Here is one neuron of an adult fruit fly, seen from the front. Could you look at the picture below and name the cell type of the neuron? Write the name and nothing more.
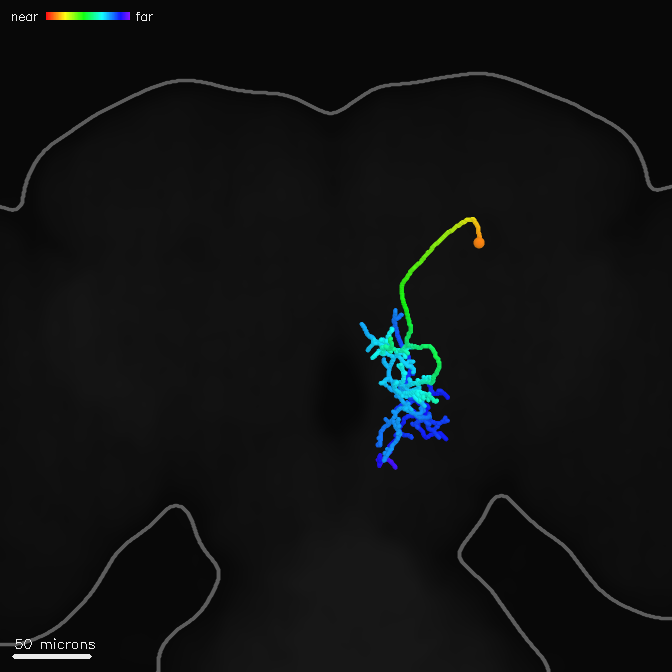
PS032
